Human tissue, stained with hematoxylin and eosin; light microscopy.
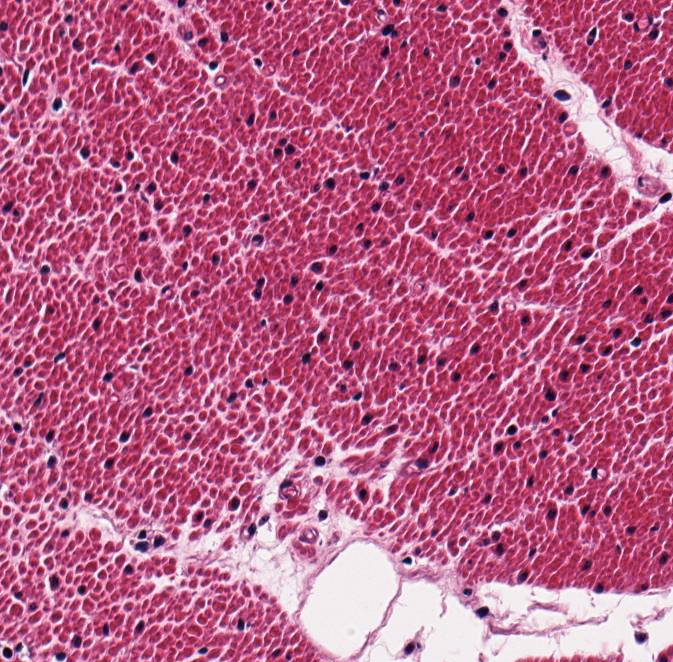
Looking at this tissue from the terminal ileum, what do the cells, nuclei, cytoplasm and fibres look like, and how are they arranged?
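Almost the whole field is occupied by densely packed, small, rounded-to-polygonal eosinophilic profiles of fibres cut in cross-section. These profiles are fairly uniform in size throughout. Just above the large empty space at bottom centre, small round vessels lie in loose connective tissue. Epithelium and glands are absent from the entire field.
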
